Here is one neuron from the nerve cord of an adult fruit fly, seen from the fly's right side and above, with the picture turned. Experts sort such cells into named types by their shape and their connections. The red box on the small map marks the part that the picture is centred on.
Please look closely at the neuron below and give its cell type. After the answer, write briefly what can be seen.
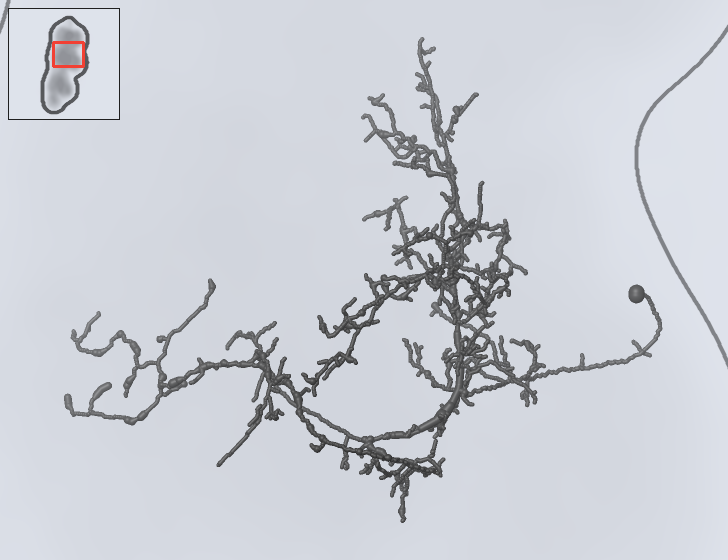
The cell type is IN08A011. It is a nerve-cord intrinsic neuron. More than a hundred branch ends can be seen. In this view it is about as wide as it is tall.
